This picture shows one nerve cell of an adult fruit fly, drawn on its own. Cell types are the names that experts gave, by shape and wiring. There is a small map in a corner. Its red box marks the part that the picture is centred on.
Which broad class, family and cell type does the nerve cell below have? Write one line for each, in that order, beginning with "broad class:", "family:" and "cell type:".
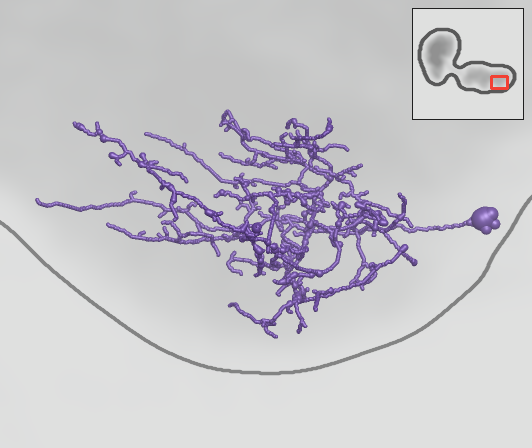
broad class: nerve-cord intrinsic neuron
family: hemilineage 13B
cell type: IN13B029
